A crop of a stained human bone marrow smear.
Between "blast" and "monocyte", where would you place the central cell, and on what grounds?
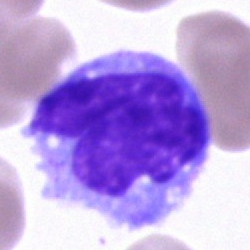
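Monocyte rather than blast. Its nucleus is irregular and folded, indented along the lower edge. The cytoplasm is a pale greyish blue, with several small clear vacuoles scattered near the cell margin. At the lower left, the edge is ruffled with small blunt projections.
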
